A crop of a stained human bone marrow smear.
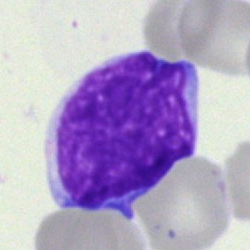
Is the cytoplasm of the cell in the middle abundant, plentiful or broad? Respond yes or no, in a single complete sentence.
No, the cell has scant cytoplasm instead of a broad area.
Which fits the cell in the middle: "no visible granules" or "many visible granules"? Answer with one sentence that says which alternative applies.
What its cytoplasm shows is an absence of visible granules.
